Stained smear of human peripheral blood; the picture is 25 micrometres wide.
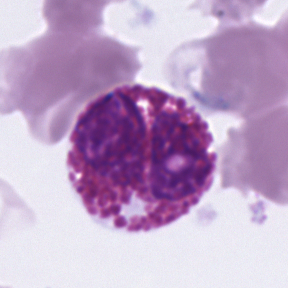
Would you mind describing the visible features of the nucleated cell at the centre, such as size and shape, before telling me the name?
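Two lobes make up the nucleus, lying side by side, one on the left and one on the right. Coarse, round granules of even size pack the cytoplasm, and they are reddish-purple. Near the bottom of the cell there is a small pale patch free of granules. The cell measures about 13 micrometres across. This cell is an eosinophil.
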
